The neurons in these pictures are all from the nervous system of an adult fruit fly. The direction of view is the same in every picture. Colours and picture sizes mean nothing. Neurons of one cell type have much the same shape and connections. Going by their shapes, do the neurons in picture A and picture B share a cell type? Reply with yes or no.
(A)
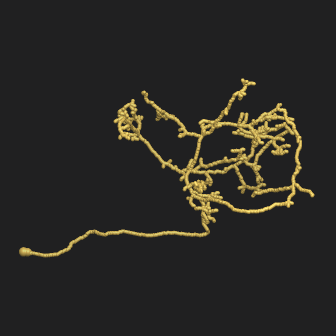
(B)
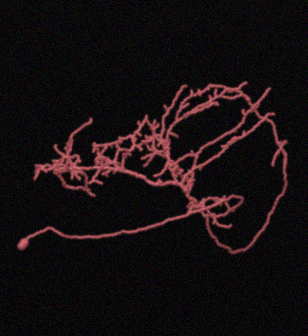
yes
